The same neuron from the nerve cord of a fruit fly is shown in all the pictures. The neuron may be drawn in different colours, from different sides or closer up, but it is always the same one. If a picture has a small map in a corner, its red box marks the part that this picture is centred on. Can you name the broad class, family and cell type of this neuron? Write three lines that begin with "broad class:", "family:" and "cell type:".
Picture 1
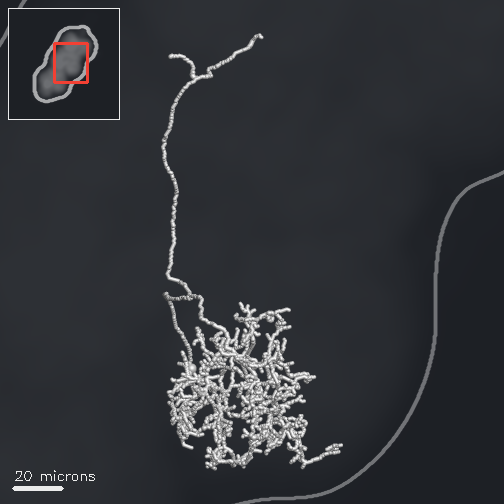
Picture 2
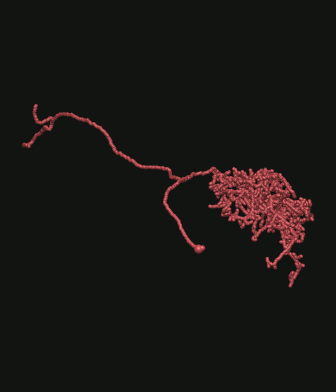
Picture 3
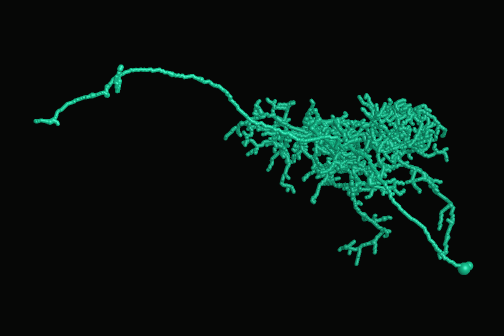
broad class: nerve-cord intrinsic neuron
family: hemilineage 23B
cell type: IN23B030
